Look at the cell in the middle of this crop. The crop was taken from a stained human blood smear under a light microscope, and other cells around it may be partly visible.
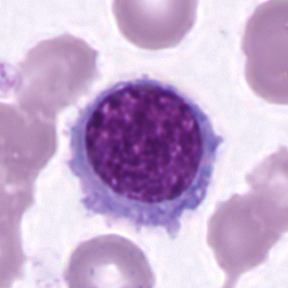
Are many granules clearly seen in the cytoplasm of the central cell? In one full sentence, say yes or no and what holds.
No, granules are not seen anywhere in its cytoplasm.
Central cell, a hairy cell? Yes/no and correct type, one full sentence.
No, a plasma cell, not a hairy cell, is what sits in the centre of the crop.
